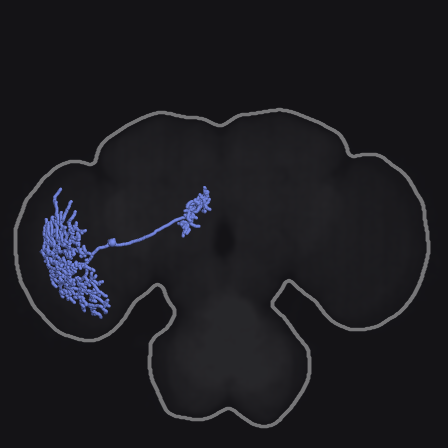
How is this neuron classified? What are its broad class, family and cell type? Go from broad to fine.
visual projection neuron; MeVP; MeVP59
